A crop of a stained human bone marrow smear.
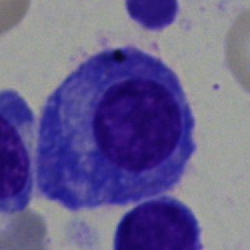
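Plasma cell (centre), stained human bone marrow smear. Outline roughly round, border slightly uneven. Nucleus off-centre toward the right side. Cytoplasm abundant, deep blue, with a paler zone adjacent to the nucleus on the left.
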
